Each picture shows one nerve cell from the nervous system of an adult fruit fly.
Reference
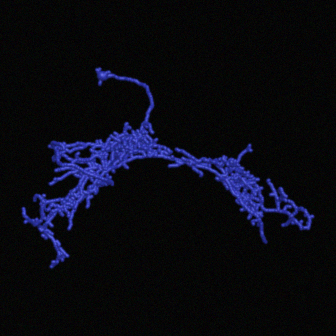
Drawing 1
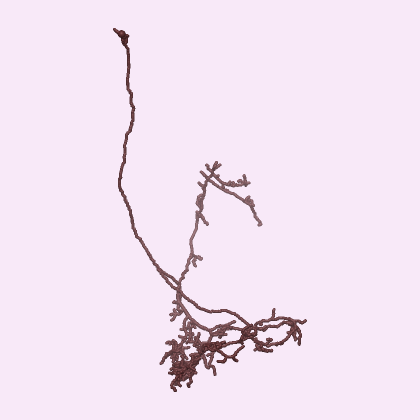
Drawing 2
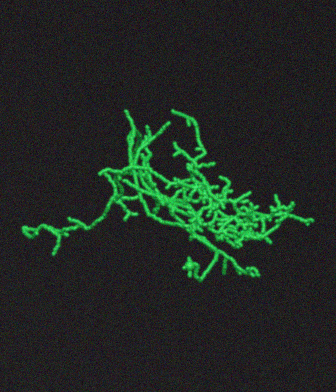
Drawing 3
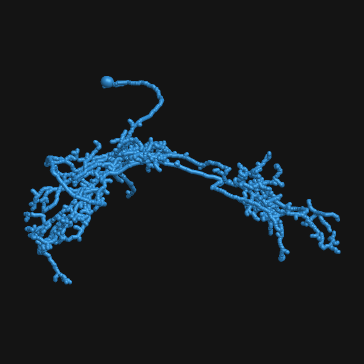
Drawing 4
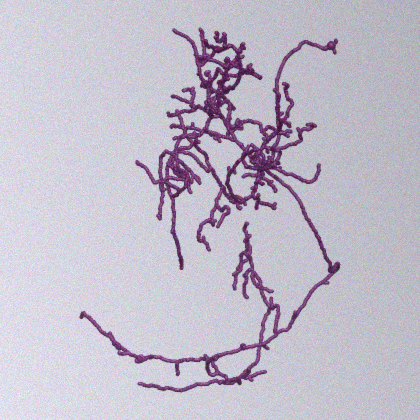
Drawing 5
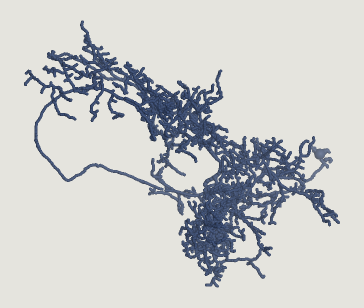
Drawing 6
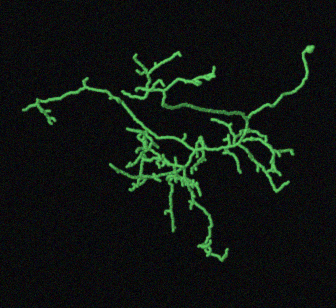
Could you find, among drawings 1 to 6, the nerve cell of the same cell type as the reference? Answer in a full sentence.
Drawing 3 shows a nerve cell of the same cell type.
